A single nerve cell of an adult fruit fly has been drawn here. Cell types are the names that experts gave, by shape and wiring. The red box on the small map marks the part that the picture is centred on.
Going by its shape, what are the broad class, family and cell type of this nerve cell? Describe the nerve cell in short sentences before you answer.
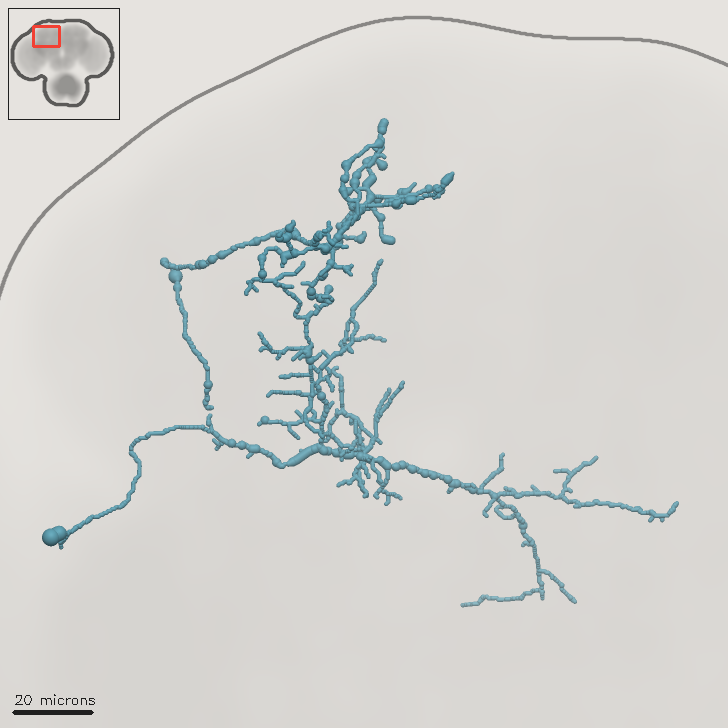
The cell body can be seen at the lower left of the picture. By the scale bar it is about 160 microns wide in this view. The picture shows dozens of branch ends. It is a central-brain intrinsic neuron. The family is hemilineage LHa2. Its cell type is SLP094_a.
